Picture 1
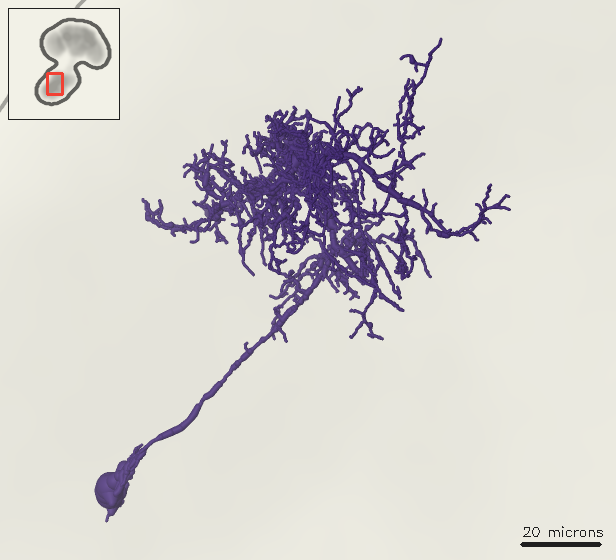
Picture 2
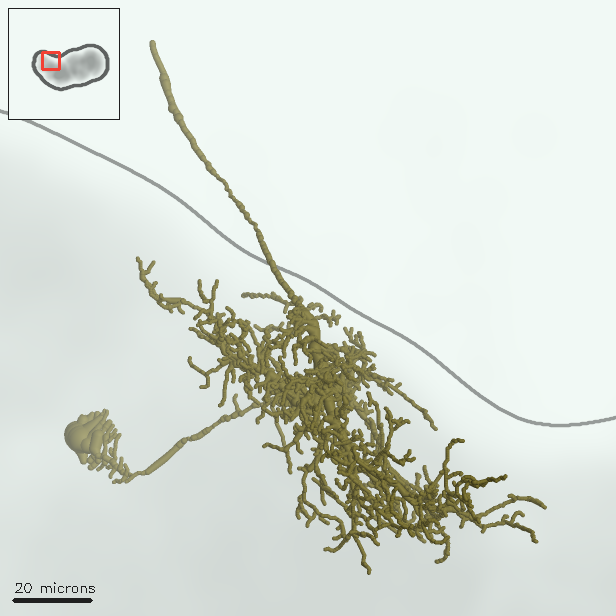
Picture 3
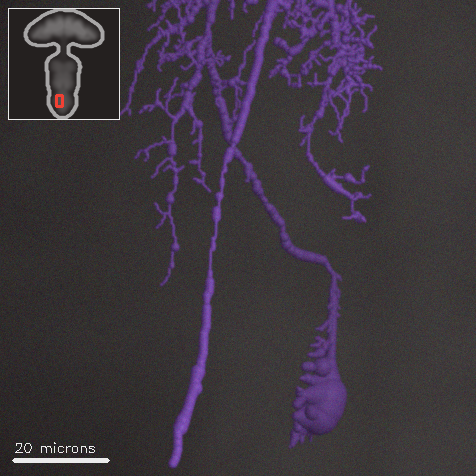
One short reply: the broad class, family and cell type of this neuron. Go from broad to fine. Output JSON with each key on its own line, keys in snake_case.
{
 "broad_class": "motor neuron of the nerve cord",
 "family": "hemilineage 03B",
 "cell_type": "MNad41"
}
